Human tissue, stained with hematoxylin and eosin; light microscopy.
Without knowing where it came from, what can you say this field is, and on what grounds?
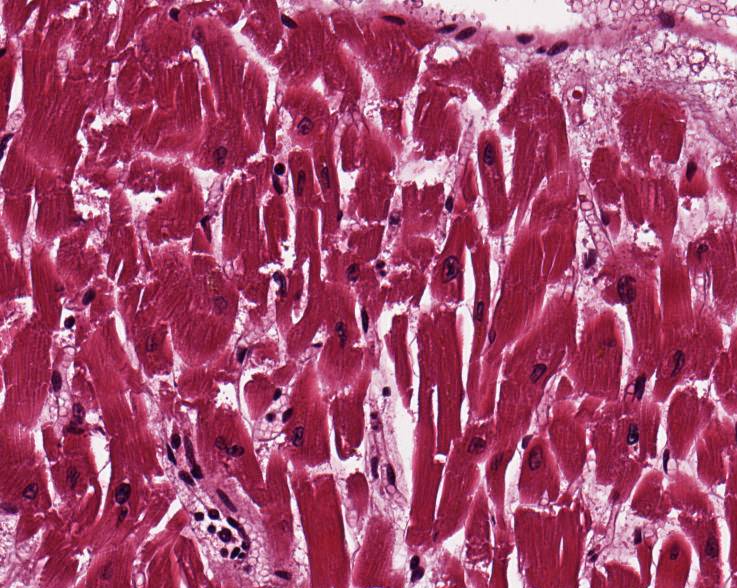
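Myocardium. First check: many fibres branch and join neighbours rather than running as separate straight cylinders.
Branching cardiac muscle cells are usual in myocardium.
Second: the pale loose tissue between fibres holds scattered small dark nuclei.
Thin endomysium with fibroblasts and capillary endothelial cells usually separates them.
Last: fibres run roughly top to bottom, often obliquely, their cytoplasm finely streaked lengthwise.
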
